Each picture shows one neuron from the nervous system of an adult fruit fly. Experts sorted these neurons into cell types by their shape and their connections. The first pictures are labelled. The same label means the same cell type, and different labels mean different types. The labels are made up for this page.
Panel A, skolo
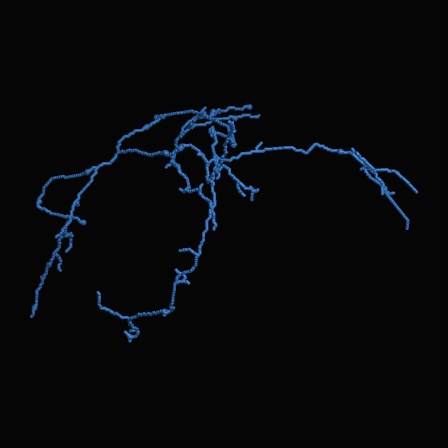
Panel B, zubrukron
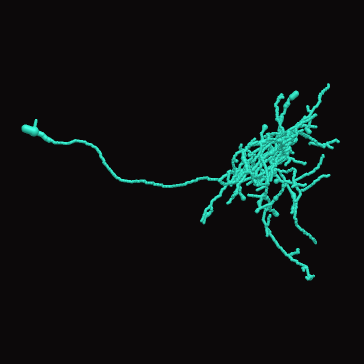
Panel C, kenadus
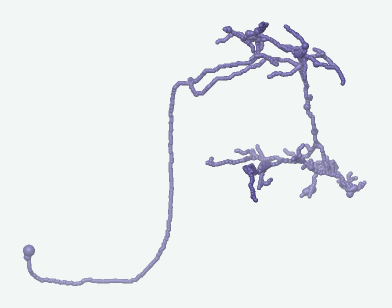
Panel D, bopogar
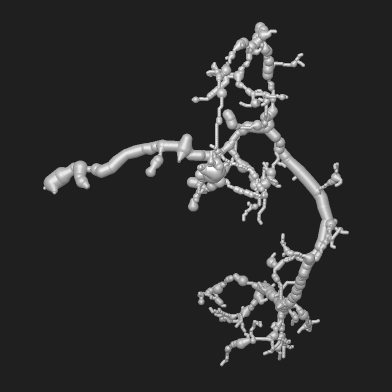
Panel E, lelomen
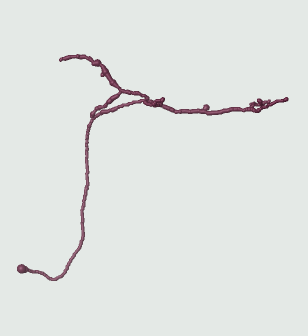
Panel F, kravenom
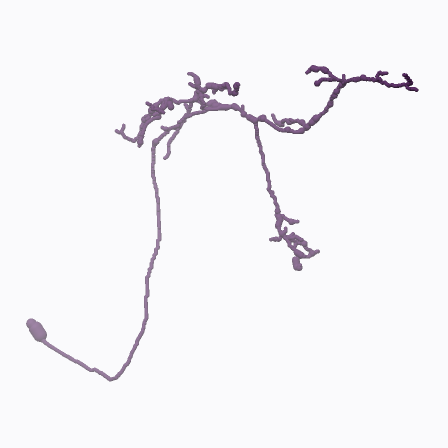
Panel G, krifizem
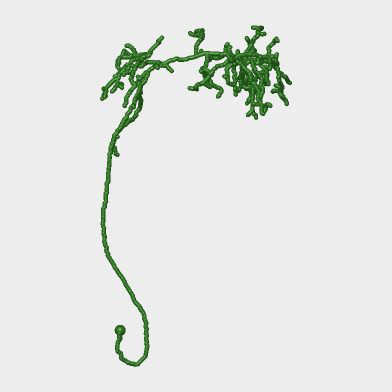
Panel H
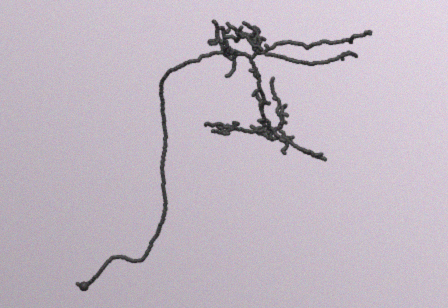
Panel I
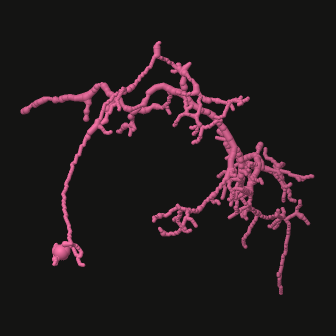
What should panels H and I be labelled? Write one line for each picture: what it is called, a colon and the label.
H: kravenom
I: bopogar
